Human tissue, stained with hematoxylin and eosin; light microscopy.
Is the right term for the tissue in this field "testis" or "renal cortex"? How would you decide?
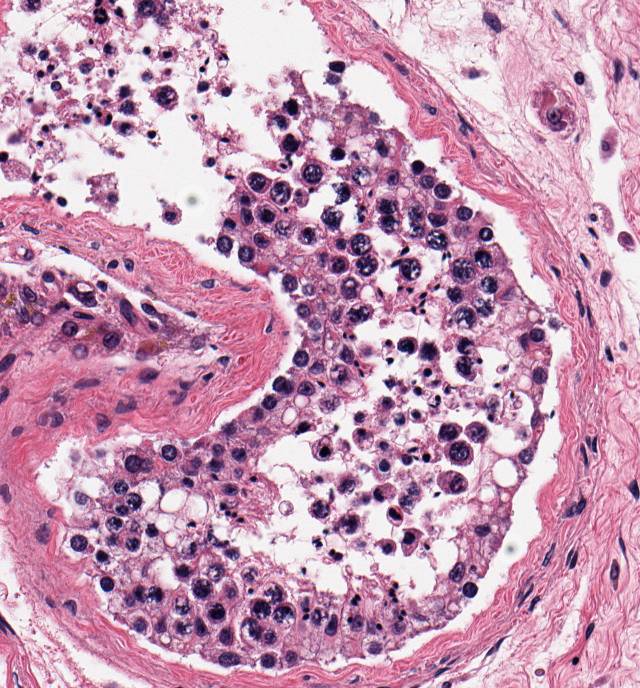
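This is testis. Look first at the tubule wall: a thick, wavy, pink fibrous layer holding flattened spindle-shaped nuclei. Many cells mid-epithelium have large round nuclei with coarse, clumped, thread-like chromatin; small, very dark, condensed nuclei lie scattered toward the centre. Outside it, upper right, lies loose pale connective tissue with scattered spindle nuclei.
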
